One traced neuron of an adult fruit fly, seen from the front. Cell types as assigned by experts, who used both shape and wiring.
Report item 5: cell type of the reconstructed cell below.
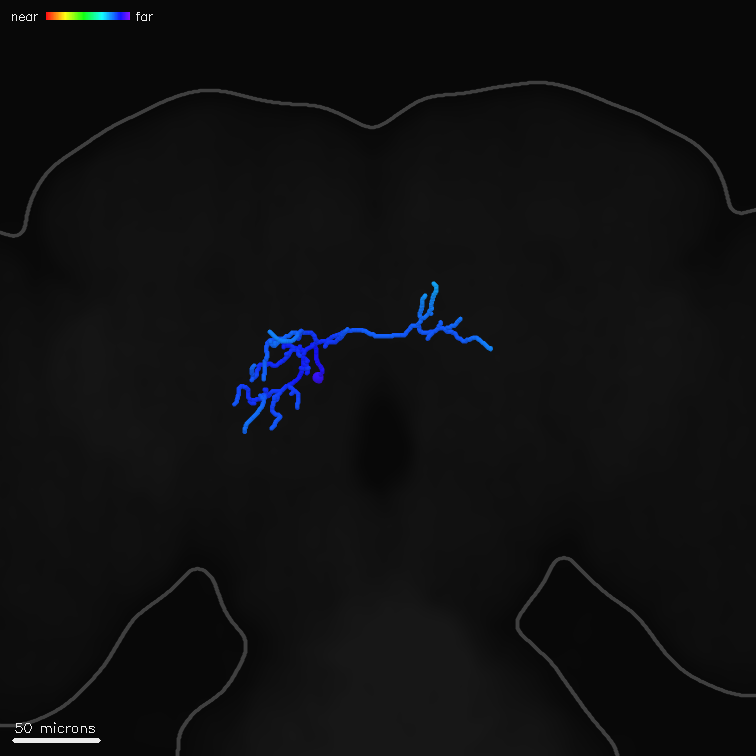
CB1836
